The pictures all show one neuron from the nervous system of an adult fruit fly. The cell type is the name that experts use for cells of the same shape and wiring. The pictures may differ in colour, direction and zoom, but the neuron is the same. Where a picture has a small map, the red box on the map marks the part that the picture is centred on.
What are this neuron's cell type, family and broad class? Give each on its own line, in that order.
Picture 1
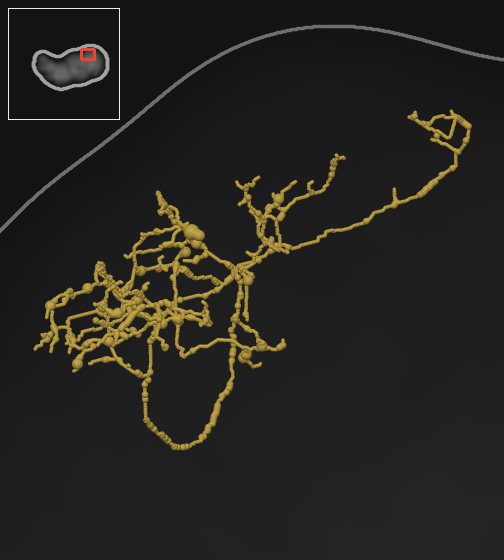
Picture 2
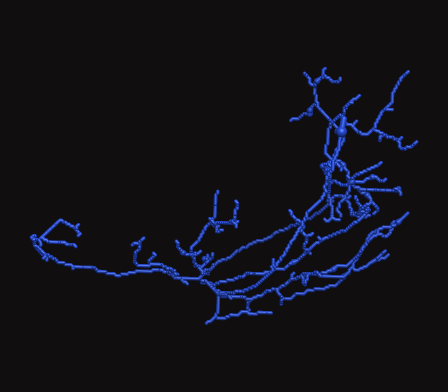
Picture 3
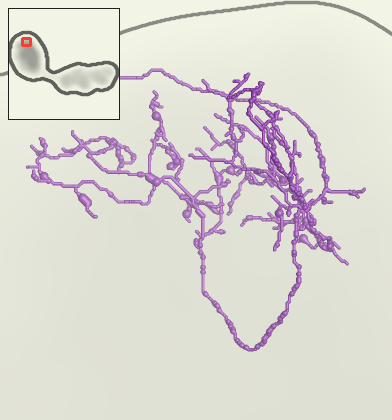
SMP350
hemilineage SMPpd1
central-brain intrinsic neuron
